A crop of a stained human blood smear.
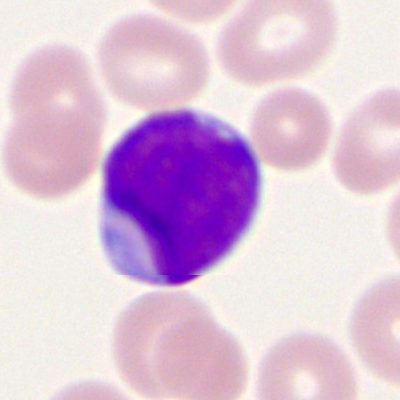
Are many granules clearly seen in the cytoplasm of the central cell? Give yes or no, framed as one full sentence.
No, there is no granule to be seen in the cell's cytoplasm.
